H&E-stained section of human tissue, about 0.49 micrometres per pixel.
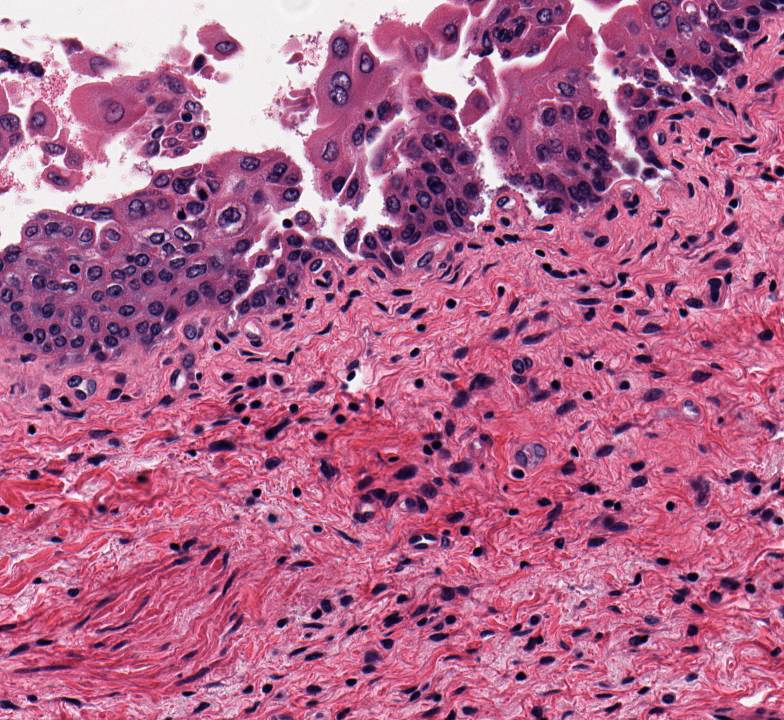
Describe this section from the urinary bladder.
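Start at the top of the field, where a band of epithelium runs across; the stroma fills the lower two-thirds. Look closely and you can see the epithelium is stratified, several cells thick, and made of polygonal cells. Those epithelial cells have abundant pink cytoplasm. Now move to the lower left corner, where denser collagen bundles run obliquely across the field.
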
